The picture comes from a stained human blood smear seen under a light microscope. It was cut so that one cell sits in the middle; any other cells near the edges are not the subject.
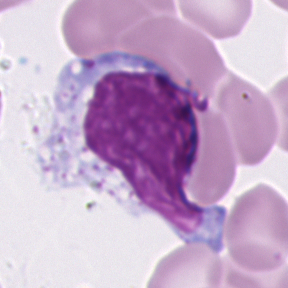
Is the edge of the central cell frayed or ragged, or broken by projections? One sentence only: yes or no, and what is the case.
Yes, projections, blebs or tags, or a frayed edge, mark the outline of the cell.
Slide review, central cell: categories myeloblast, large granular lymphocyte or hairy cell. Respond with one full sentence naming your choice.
The cell centred in this crop is categorized as a large granular lymphocyte.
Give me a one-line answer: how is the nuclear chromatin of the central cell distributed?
Answer: the chromatin is fine and has no coarse clumps.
